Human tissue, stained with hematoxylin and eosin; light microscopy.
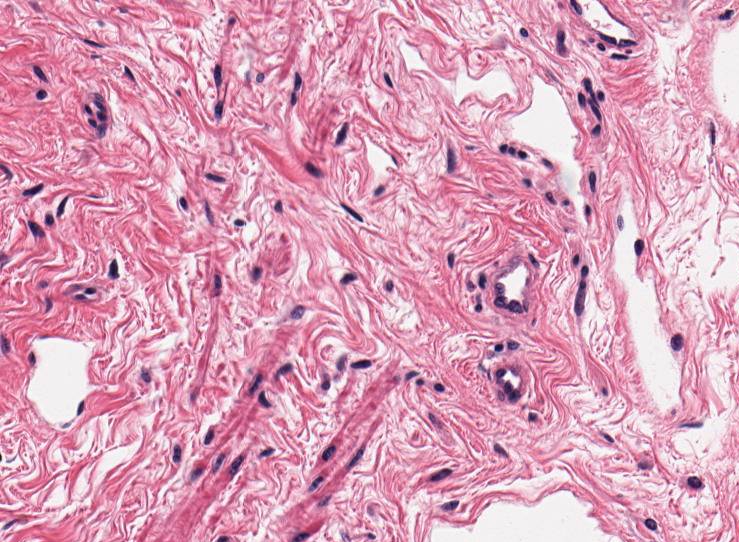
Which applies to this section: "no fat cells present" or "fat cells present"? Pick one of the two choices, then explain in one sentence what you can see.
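No fat cells present. No adipocytes are present in the field.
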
